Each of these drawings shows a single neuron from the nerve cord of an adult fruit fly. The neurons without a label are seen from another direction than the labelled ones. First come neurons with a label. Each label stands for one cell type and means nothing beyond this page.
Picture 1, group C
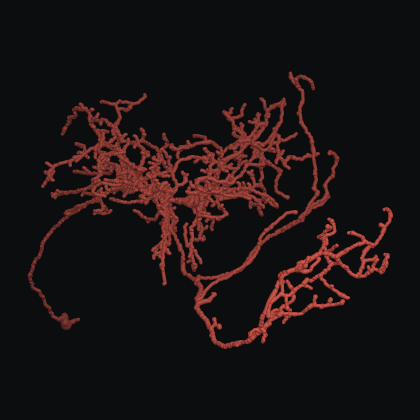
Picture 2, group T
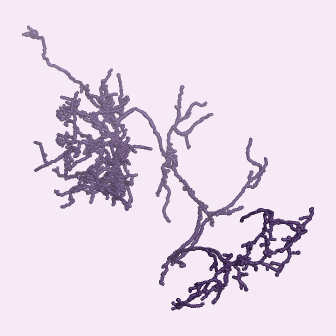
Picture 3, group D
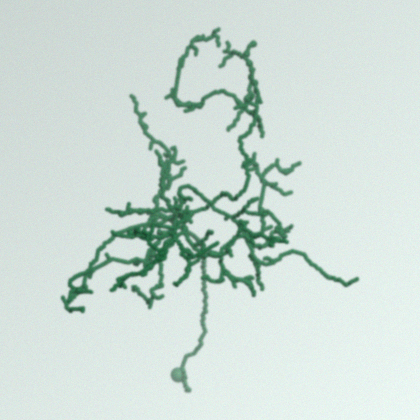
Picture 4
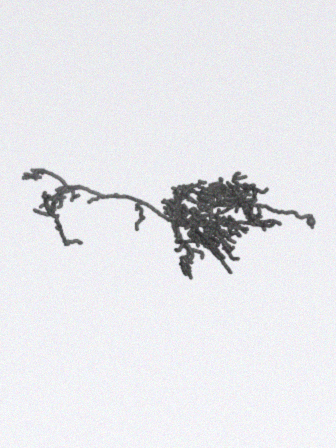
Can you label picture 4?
group C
